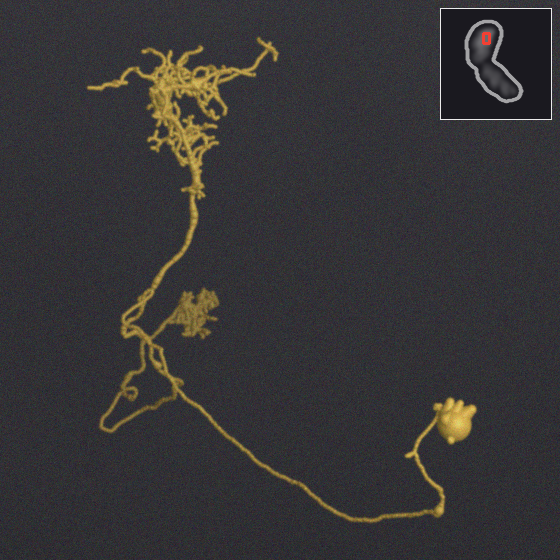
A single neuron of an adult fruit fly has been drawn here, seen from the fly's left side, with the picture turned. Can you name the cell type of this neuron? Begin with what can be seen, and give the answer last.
The cell body is at the lower right of the picture. Dozens of branch ends can be seen. It is an optic-lobe intrinsic neuron. Its cell type is T3.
